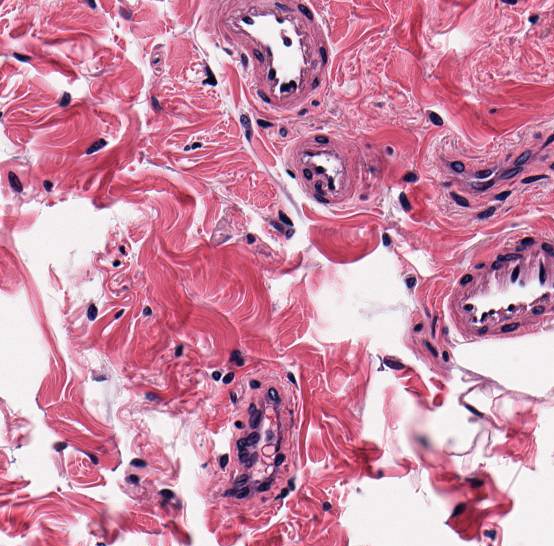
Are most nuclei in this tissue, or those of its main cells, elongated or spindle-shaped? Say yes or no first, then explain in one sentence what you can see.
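Yes. Small dark elongated nuclei lie sparsely scattered between the collagen bundles.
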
